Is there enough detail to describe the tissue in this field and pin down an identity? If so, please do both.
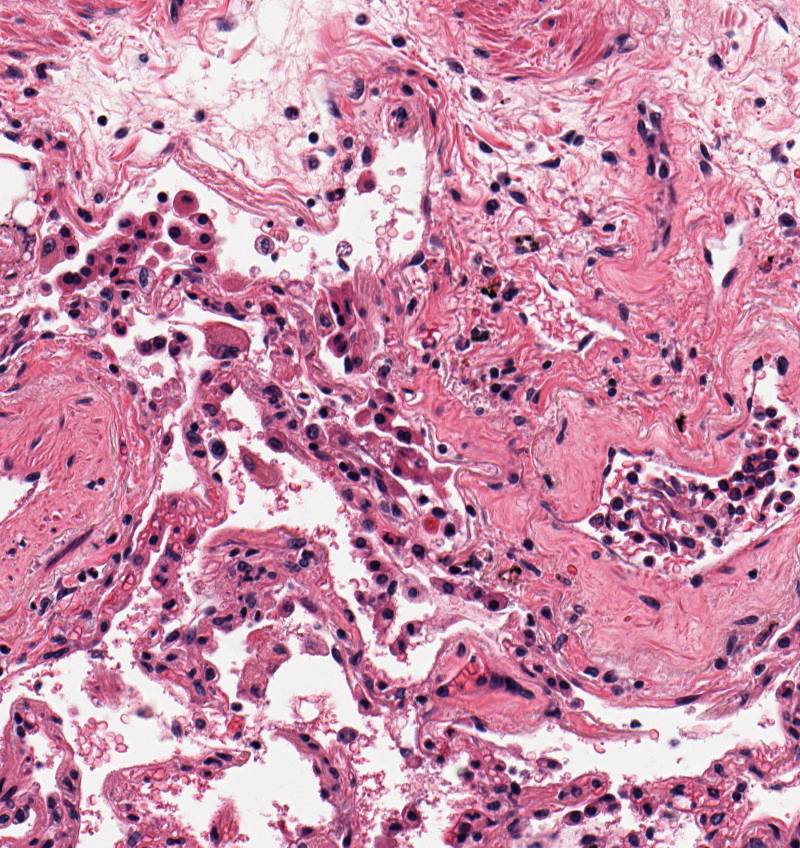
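Thin-walled, irregular spaces form a network across the left and lower part, with dense pink fibrous tissue taking up the right and upper right. In that fibrous tissue, upper right, there's scattered black-brown granular pigment. Plump cuboidal cells with dark round nuclei line the spaces in the left half. Free red blood cells are scattered in the spaces at lower left. So this is lung.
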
